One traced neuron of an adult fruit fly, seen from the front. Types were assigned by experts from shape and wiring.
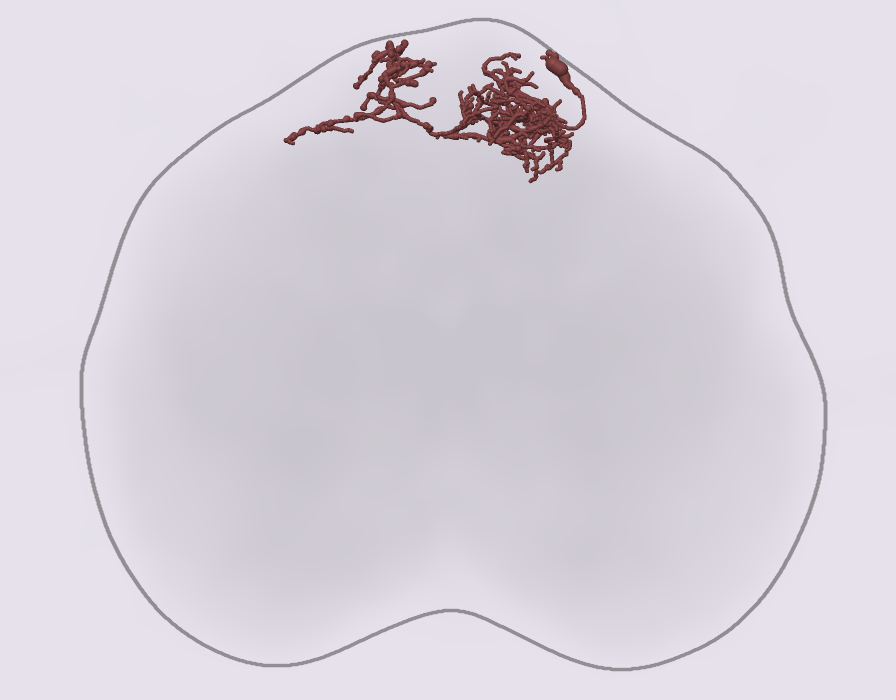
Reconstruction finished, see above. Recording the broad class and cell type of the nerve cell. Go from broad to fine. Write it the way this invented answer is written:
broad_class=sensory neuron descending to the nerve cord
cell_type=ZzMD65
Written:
broad_class=nerve-cord intrinsic neuron
cell_type=INXXX315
